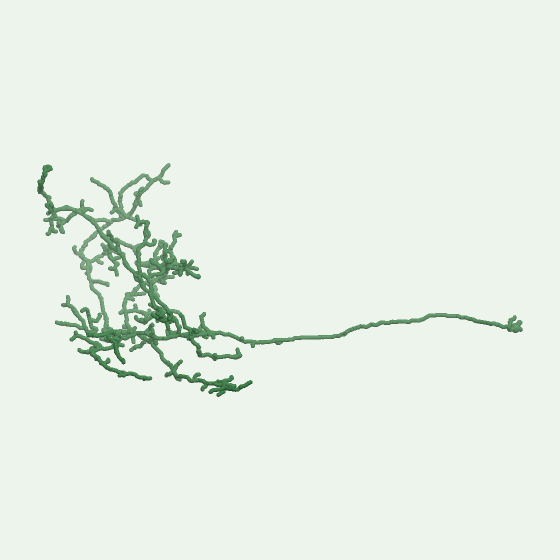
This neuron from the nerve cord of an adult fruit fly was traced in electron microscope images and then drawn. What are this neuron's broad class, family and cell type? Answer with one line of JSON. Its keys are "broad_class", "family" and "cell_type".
{"broad_class": "nerve-cord intrinsic neuron", "family": "hemilineage 13B", "cell_type": "IN13B087"}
